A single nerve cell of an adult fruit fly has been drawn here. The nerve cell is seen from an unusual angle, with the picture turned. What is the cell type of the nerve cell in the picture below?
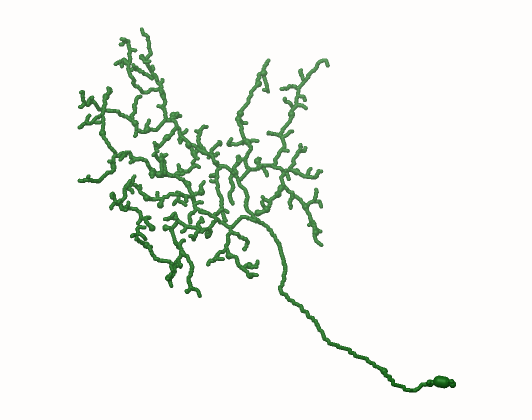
Cm11b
